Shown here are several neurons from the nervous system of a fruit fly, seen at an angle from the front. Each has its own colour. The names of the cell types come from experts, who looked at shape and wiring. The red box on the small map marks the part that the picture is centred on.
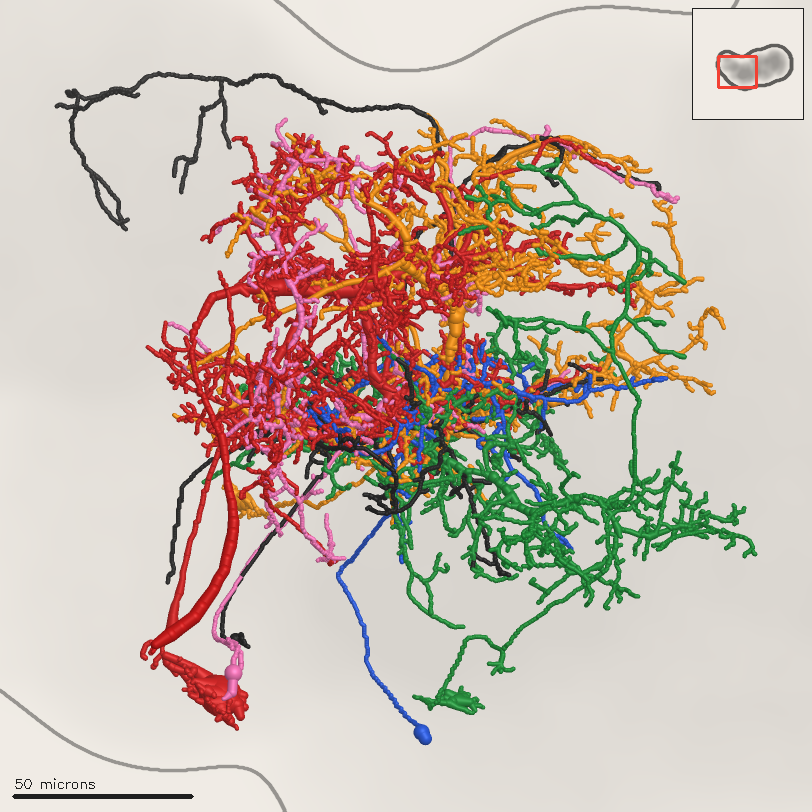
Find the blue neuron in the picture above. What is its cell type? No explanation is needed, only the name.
IN00A054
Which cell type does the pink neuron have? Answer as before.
IN08B051_d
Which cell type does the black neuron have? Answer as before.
IN08B051_b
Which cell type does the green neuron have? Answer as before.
IN12B015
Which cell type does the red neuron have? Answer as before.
i2 MN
